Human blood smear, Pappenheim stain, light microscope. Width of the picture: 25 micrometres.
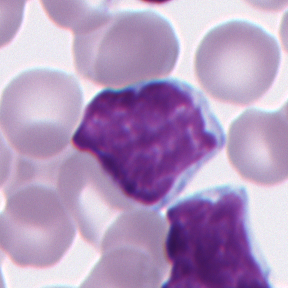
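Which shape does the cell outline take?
Angular, with fairly straight edges and corners.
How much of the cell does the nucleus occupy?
Almost all of it, at about 12 by 11 micrometres, leaving a narrow rim of pale, faintly bluish-grey cytoplasm, mainly on the right side of the nucleus.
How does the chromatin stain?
Deep purple, with a fine, streaked texture.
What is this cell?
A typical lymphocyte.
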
